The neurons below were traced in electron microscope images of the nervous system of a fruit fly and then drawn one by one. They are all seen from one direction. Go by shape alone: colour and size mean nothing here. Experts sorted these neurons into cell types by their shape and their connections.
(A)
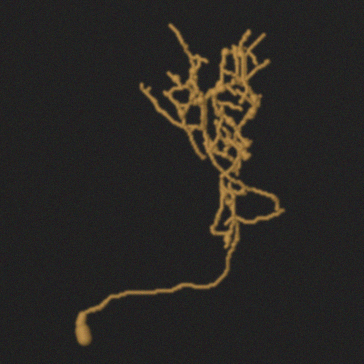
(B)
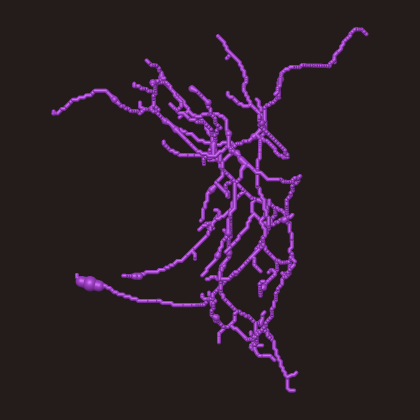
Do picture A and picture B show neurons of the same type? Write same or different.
different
